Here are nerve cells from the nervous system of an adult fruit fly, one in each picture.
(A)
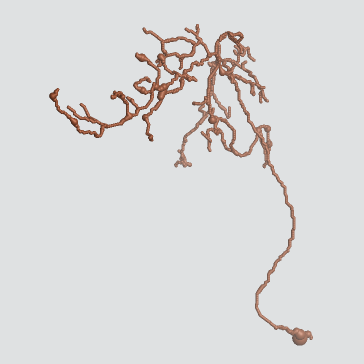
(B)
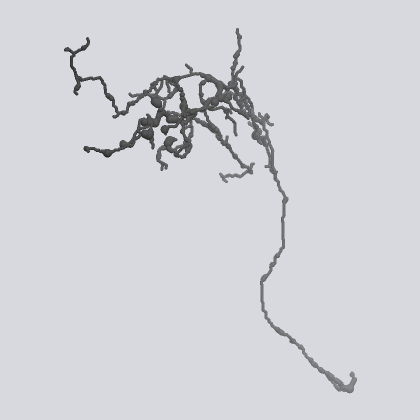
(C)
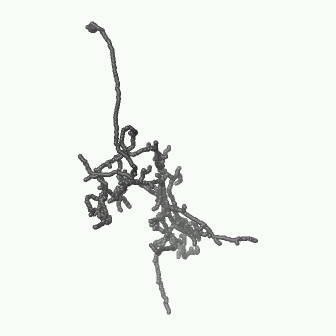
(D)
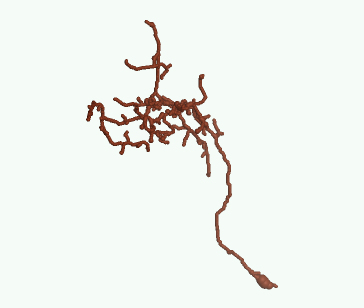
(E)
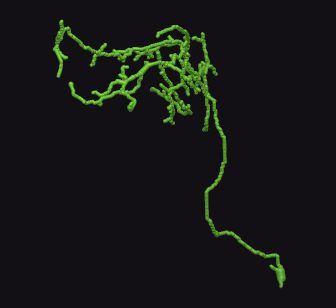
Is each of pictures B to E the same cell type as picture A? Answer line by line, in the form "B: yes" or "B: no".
B: yes
C: no
D: yes
E: yes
